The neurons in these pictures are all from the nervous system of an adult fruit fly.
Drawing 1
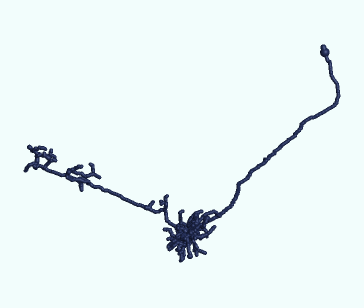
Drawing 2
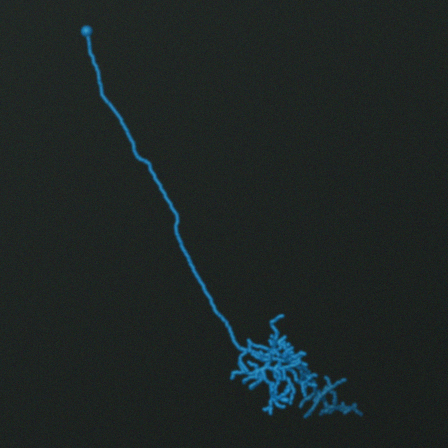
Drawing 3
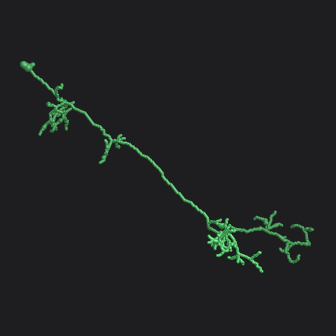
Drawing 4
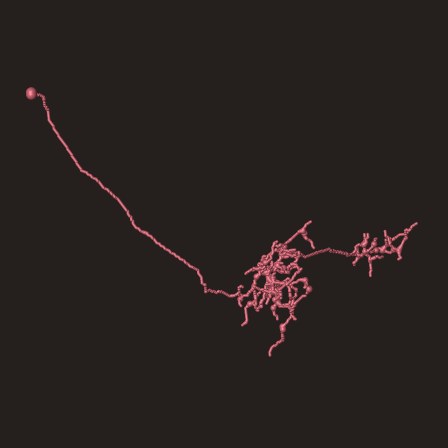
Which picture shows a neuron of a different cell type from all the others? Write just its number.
3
